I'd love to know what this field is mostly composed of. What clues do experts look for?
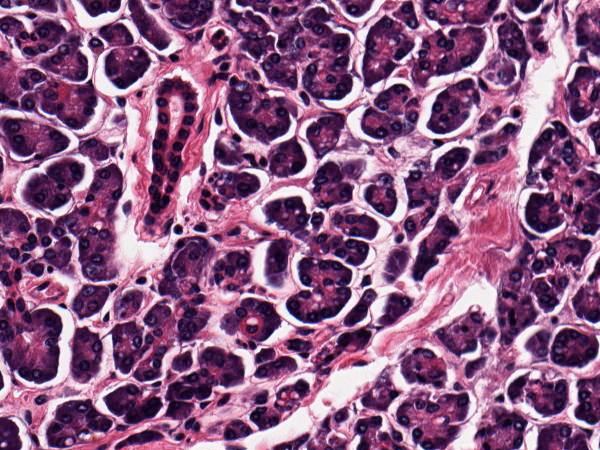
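Exocrine pancreas occupies almost the whole field as small, rounded, closely packed acini.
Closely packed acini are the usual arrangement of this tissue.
The acinar cells have deeply purple, granular cytoplasm, and their round, dark nuclei lie toward the outer edge of each acinus.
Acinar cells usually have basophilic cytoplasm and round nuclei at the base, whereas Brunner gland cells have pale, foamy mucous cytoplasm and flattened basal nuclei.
No fat cells are present.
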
